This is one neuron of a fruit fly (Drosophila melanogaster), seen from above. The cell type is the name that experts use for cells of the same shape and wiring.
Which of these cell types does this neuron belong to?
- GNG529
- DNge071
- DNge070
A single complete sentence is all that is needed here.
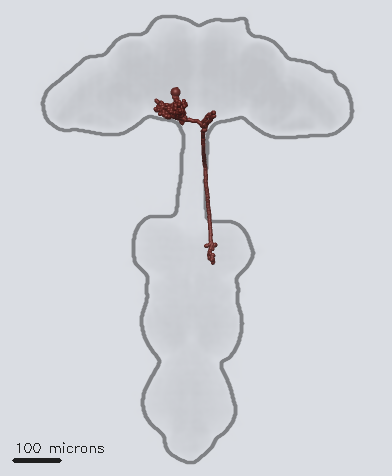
This neuron is categorized as cell type DNge070.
